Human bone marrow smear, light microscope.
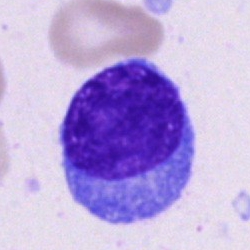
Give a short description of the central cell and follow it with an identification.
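Within the nucleus the chromatin is coarse and clumped, with lighter patches between darker areas, and no distinct nucleolus is visible. Below the nucleus, the cytoplasm forms a broad crescent that contains no distinct purple granules. Answer: plasma cell.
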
